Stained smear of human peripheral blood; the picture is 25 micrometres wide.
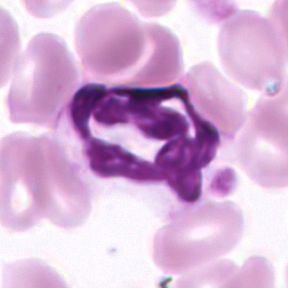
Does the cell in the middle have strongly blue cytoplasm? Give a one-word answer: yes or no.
No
